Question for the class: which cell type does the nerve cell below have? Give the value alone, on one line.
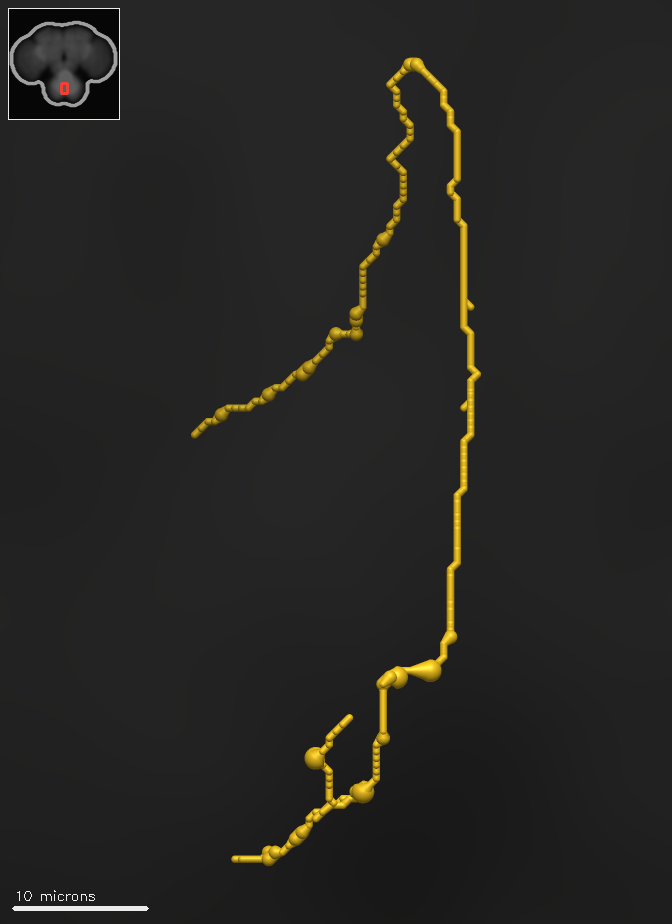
SNch10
